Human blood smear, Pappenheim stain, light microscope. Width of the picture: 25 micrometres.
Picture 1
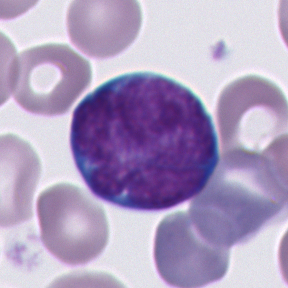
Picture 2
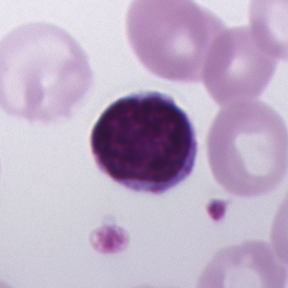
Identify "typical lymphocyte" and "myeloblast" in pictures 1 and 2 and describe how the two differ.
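Picture 1 shows a myeloblast; picture 2 shows a typical lymphocyte. Point one, size: the nucleus alone in picture 1 is about 12 micrometres across, while the whole cell in picture 2 is about 9 micrometres.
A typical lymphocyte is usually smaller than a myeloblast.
Point two, chromatin: in picture 2 it is dense, dark purple and coarsely clumped.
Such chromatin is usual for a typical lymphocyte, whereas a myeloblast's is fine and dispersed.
Point three, nucleoli: none are visible in picture 2.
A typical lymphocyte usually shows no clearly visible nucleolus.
Point four, cytoplasm: in picture 1 only a thin, deep blue rim surrounds the nucleus, most visible along the lower edge of the cell, while the cytoplasm visible in picture 2 is pale blue. Shared points: both cells have a round, smooth outline, and neither shows granules in its cytoplasm.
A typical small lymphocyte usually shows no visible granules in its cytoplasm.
Picture 1 also shows no vacuoles, and in picture 2 two small platelets lie below the cell without touching it.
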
